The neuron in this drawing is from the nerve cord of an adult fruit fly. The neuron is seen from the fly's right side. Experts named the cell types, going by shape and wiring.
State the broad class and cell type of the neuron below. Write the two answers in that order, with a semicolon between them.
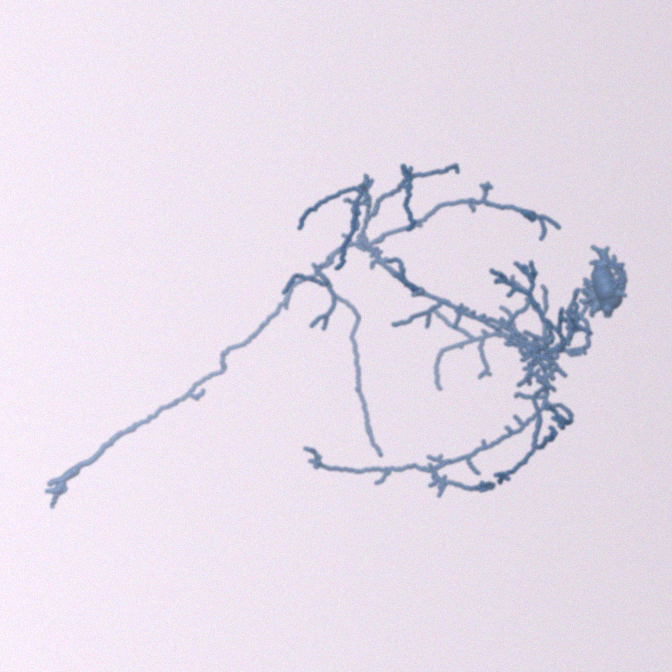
motor neuron of the nerve cord; Pleural remotor/abductor MN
